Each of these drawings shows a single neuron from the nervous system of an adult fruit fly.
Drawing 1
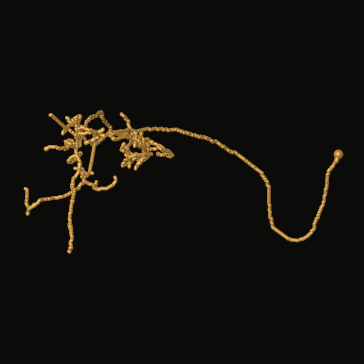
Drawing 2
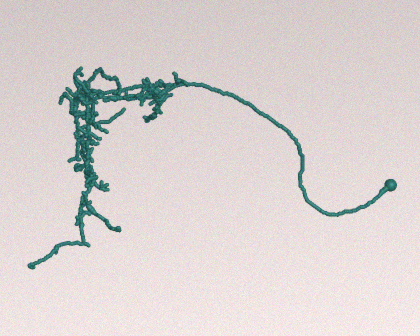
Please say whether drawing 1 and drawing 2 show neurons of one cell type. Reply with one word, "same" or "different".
different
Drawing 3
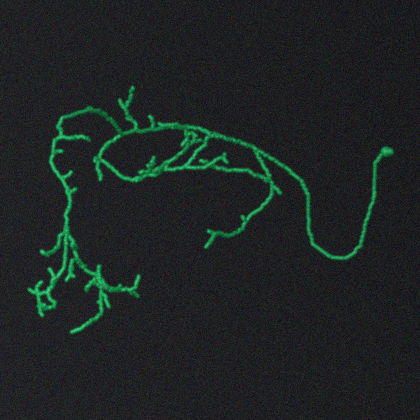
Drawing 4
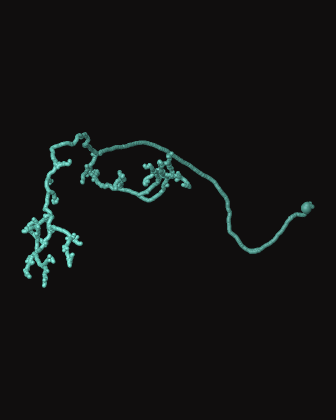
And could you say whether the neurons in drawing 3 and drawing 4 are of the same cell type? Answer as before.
same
